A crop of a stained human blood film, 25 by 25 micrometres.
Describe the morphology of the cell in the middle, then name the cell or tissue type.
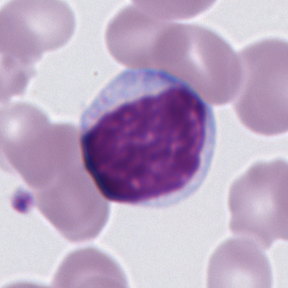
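Rounded nucleus; one fairly straight edge faces upper left. Chromatin dark purple, coarsely clumped. Cytoplasm pale blue, a crescent widest at upper left, thin rim on right. Cell: large granular lymphocyte.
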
